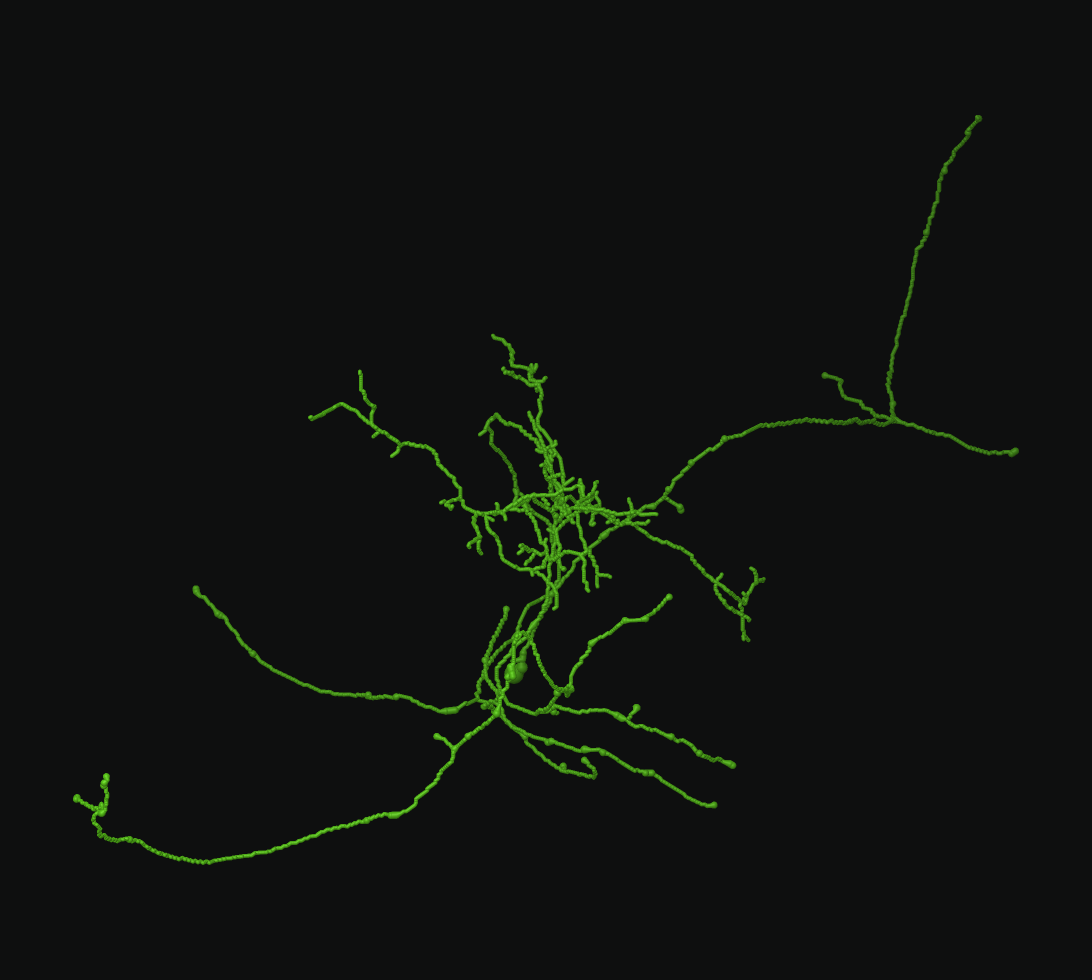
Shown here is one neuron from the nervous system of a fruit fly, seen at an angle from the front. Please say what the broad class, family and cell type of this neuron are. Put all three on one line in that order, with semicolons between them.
nerve-cord intrinsic neuron; hemilineage 12B; IN12B044_a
